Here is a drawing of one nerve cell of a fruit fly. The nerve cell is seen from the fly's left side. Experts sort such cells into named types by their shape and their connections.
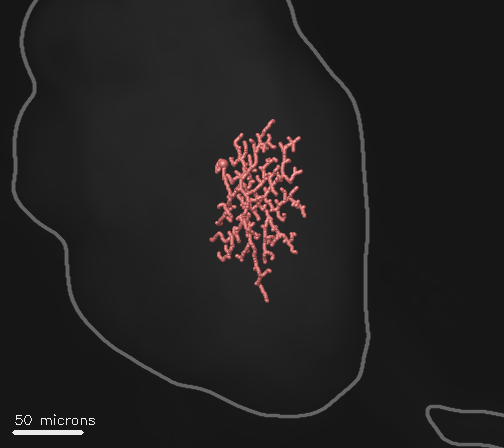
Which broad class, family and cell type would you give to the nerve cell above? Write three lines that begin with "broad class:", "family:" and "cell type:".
broad class: optic-lobe intrinsic neuron
family: Dm
cell type: Dm14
